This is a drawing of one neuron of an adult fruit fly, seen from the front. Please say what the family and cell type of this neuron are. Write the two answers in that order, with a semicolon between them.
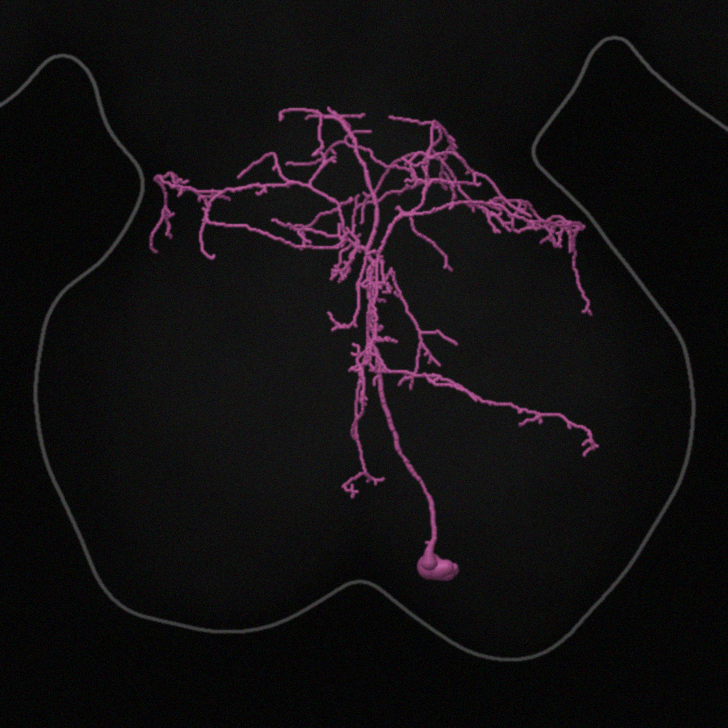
hemilineage 27X; FMRFa_Tv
